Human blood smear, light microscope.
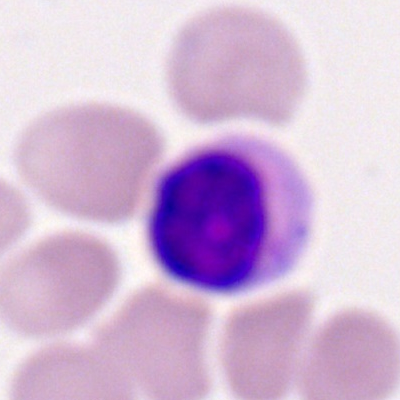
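Lymphocyte, the cell at the centre of this stained smear. Taking the nucleus first, it lies off-centre, toward the left side of the cell, and its chromatin is dark purple and dense. Turning then to the cytoplasm, it forms a pale pinkish-lilac crescent on the right side of the nucleus.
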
